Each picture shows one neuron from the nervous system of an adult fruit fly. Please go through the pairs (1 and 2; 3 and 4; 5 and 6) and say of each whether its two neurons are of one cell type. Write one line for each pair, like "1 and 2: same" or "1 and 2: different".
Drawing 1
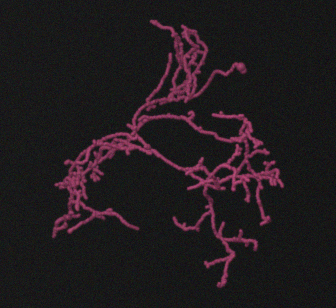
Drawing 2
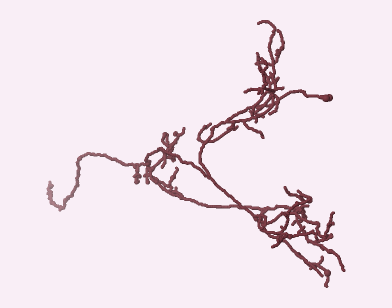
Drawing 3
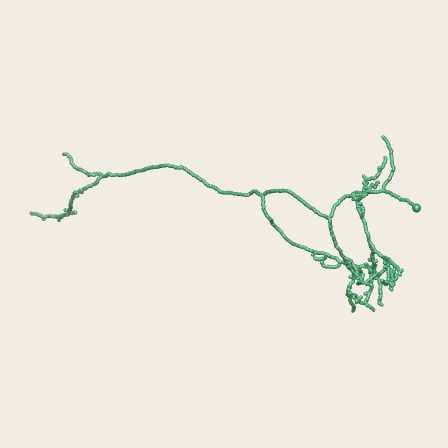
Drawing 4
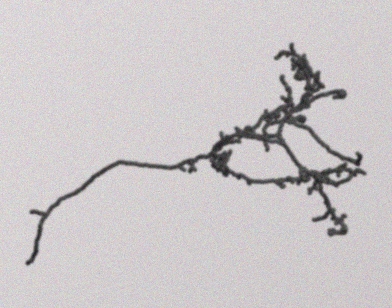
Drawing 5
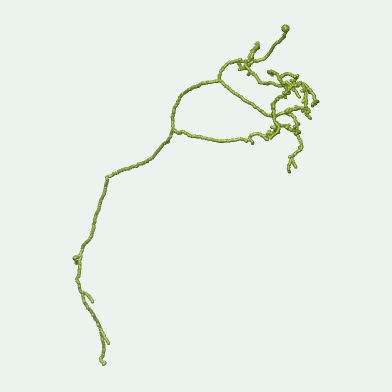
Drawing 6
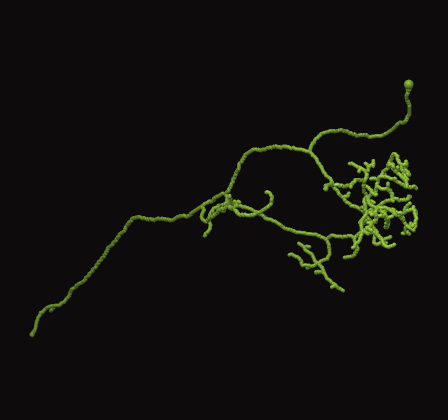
1 and 2: different
3 and 4: same
5 and 6: same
